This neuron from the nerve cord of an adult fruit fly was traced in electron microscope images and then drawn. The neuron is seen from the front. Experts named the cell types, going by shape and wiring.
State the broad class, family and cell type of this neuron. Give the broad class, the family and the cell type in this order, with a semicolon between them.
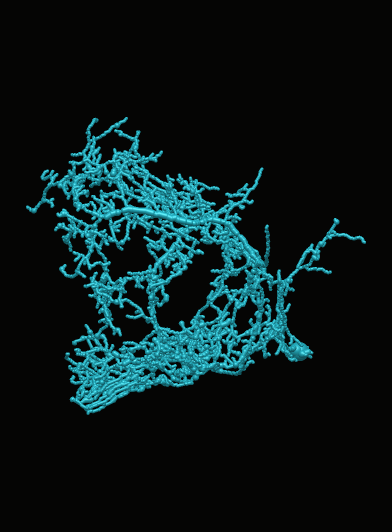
ascending neuron; hemilineage 12B; AN12B011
